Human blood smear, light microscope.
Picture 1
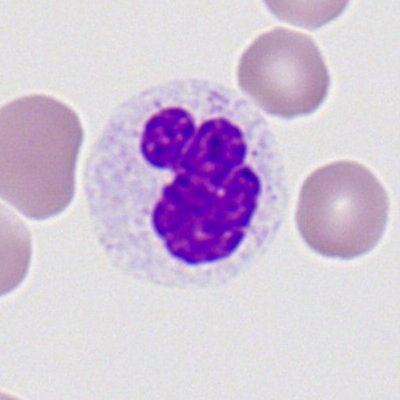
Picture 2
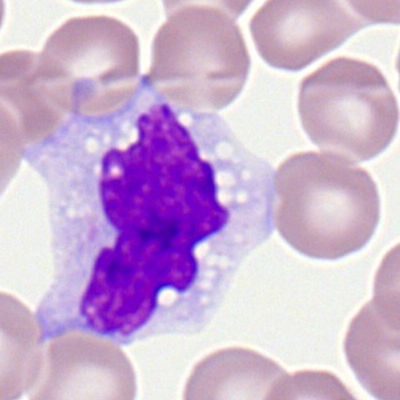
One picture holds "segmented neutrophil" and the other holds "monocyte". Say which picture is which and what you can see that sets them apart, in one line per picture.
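Picture 1 is a segmented neutrophil. No vacuoles are seen in the cytoplasm.
Picture 2 is a monocyte. Many small, clear, round vacuoles lie in the cytoplasm, mostly close to the nucleus.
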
